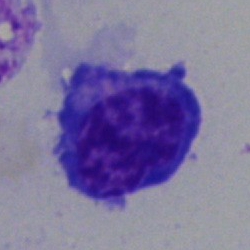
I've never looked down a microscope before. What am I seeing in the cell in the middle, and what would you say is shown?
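Let's start with the chromatin: dark purple and patchy, with lighter spaces between darker clumps. Now the cytoplasm, where you won't find distinct granules. Notice the small rounded knob projecting from the upper right edge of the cell. The purple-stained cell partly visible at the upper left corner of the picture is a separate cell, not our subject. This is an erythroblast.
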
